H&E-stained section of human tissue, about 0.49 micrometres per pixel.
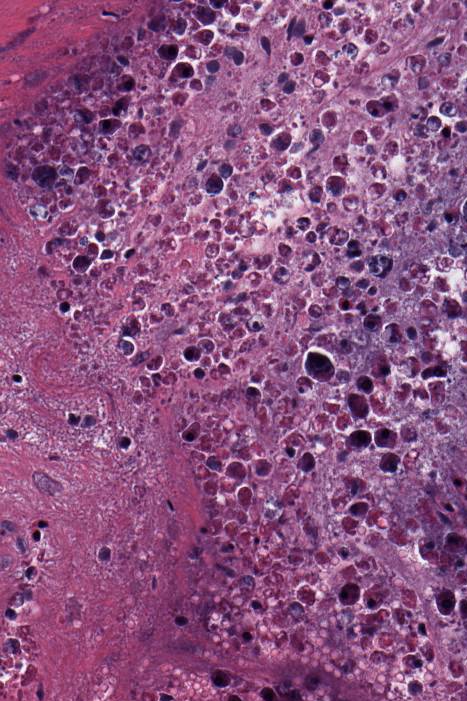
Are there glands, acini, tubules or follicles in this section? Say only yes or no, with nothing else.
No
